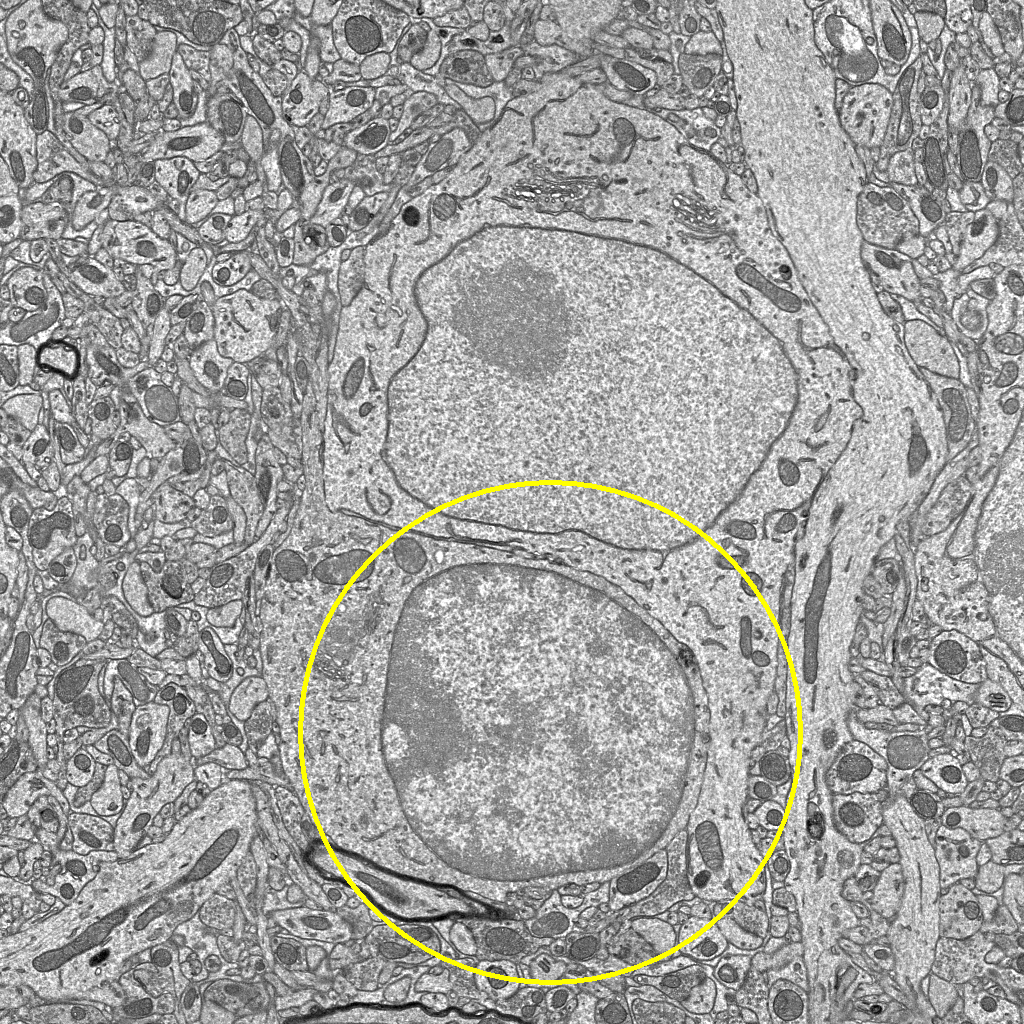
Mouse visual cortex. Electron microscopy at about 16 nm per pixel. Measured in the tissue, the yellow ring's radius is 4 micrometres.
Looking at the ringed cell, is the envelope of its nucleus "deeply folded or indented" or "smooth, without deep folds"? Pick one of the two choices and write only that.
Smooth, without deep folds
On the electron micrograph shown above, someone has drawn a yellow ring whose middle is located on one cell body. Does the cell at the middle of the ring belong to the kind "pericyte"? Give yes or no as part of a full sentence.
No, the cell located at the middle of the ring in the micrograph is of a different kind.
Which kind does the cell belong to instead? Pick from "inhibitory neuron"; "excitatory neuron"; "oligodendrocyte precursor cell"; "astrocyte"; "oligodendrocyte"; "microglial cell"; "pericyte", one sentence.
Instead, the cell at the centre of the ring is an oligodendrocyte.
